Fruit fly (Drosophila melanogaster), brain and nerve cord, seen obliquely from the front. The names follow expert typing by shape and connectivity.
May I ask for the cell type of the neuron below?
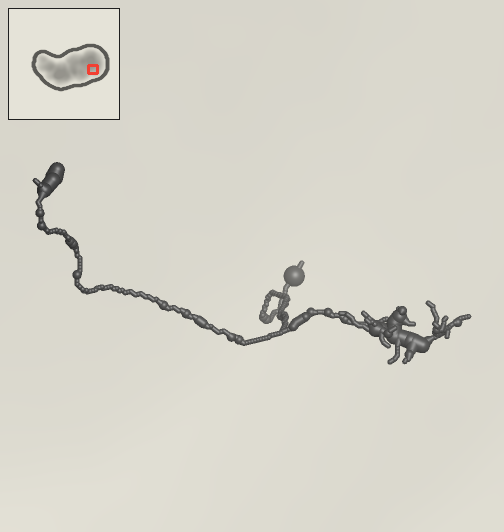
T3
